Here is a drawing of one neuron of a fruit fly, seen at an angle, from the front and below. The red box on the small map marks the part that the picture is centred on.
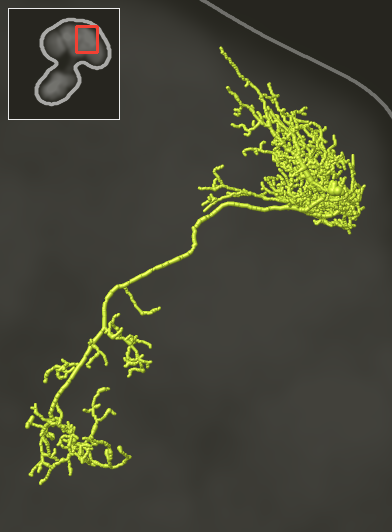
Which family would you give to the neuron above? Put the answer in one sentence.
The family is hemilineage AOTUv3_dorsal.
